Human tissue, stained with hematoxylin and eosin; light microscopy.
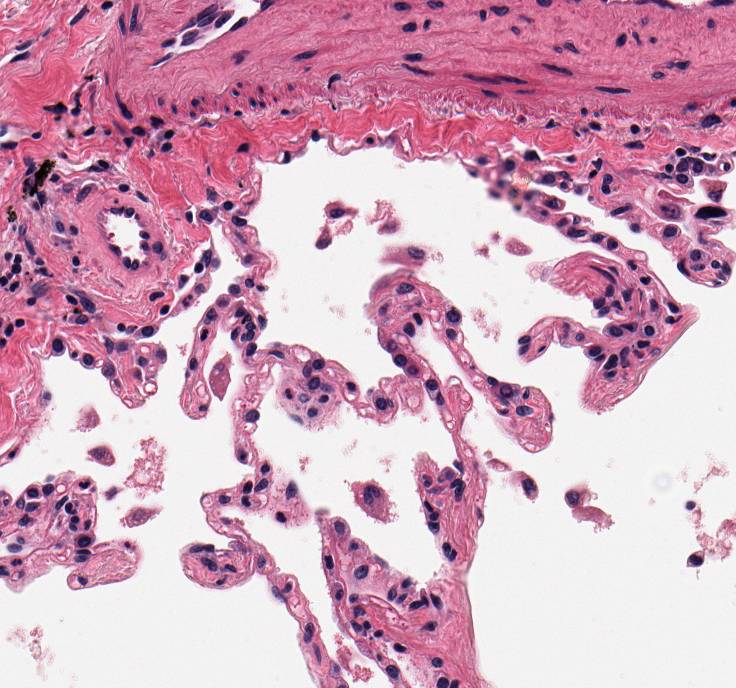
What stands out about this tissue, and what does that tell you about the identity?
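First, a thick band of dense pink wall crosses the top of the field, its elongated nuclei lying parallel to its length. Below it, thin branching septa fill most of the field. At the upper left I see a small vessel with a round open lumen and a concentric pink wall. Scattered single rounded cells with pink cytoplasm lie free in the empty spaces. This is lung.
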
